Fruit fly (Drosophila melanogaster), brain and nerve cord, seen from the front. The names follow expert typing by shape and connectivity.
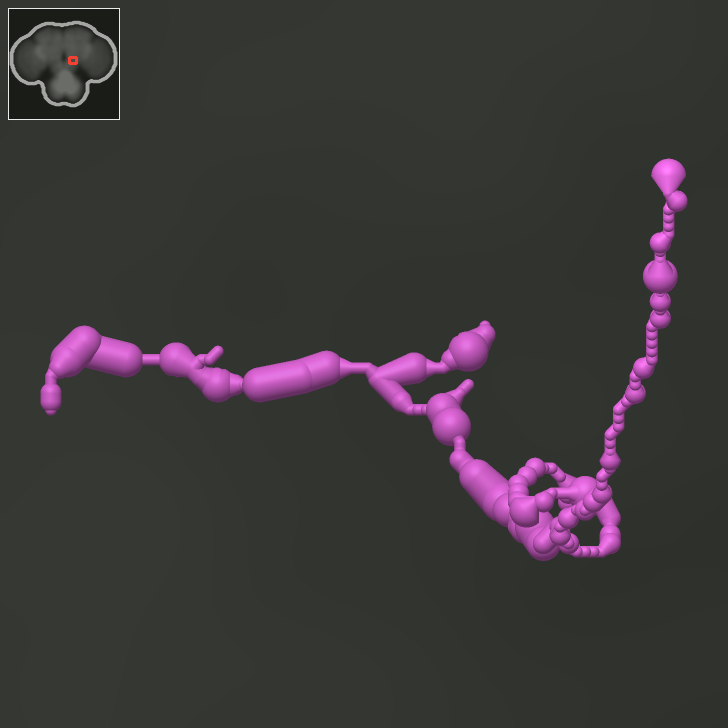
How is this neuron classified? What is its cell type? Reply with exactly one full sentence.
This neuron is a cell of type JO-ED1.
